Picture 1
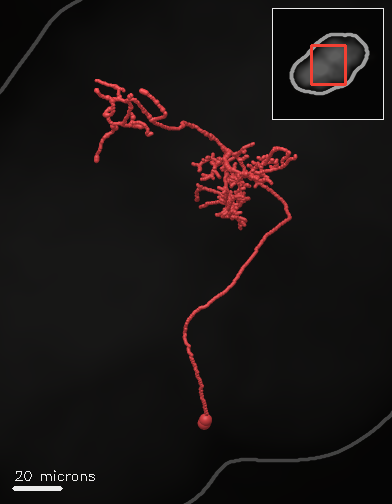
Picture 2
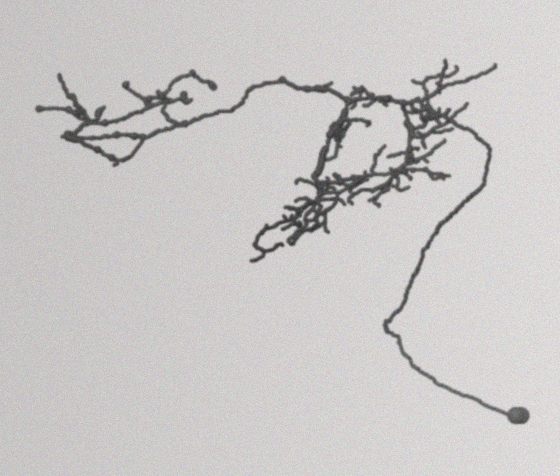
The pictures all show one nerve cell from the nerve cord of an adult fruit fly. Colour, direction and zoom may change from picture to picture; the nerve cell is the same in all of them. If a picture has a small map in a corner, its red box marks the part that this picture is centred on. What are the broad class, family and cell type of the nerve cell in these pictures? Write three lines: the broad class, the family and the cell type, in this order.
nerve-cord intrinsic neuron
hemilineage 06A
IN06A096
